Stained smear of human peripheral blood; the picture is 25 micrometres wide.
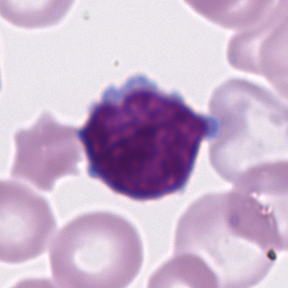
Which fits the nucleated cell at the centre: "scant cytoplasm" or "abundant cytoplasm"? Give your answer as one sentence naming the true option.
The cell's cytoplasm is limited to a narrow rim.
